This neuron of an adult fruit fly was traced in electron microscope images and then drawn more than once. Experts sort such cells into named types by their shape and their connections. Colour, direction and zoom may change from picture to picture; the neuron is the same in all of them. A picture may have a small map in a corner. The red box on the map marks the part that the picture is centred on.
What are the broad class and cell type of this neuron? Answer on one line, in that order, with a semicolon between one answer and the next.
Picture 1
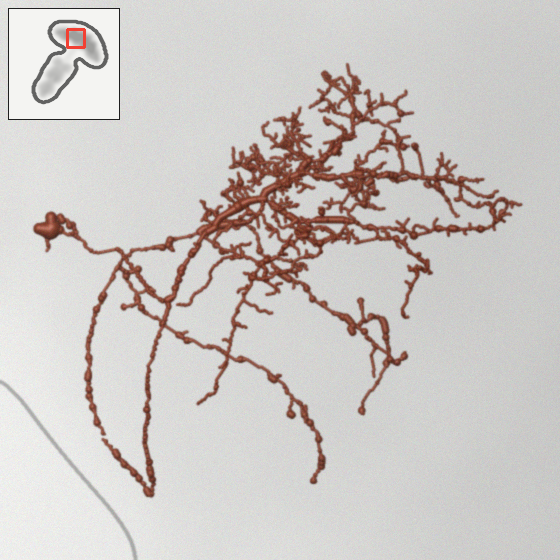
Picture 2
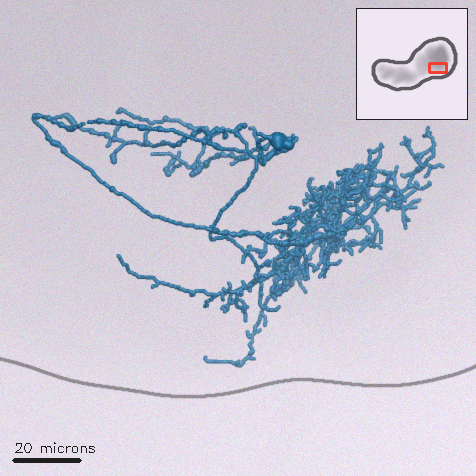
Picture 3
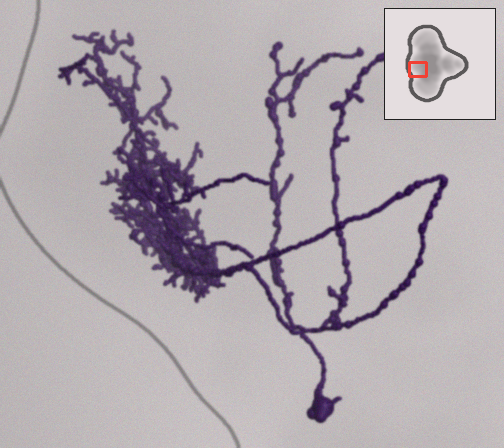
central-brain intrinsic neuron; GNG199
